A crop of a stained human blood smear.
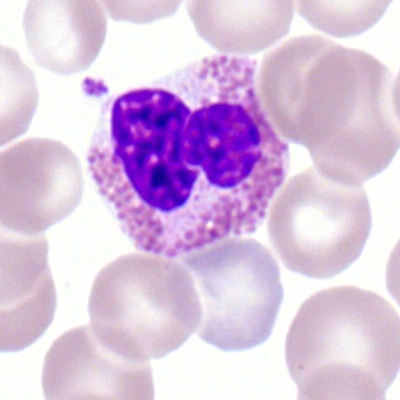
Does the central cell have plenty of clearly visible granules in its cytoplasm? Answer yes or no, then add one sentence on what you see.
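Yes. The granules are spread throughout the cytoplasm all around the nucleus.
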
